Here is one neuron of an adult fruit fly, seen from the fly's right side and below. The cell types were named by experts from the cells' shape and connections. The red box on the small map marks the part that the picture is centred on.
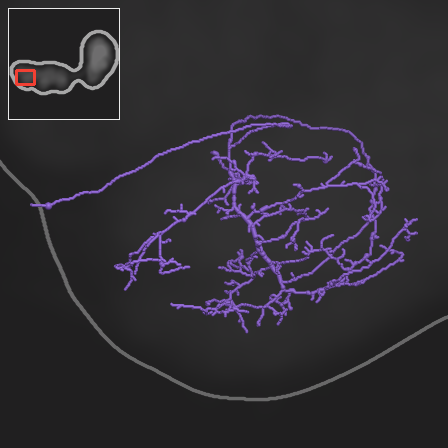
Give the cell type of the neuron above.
IN03A075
